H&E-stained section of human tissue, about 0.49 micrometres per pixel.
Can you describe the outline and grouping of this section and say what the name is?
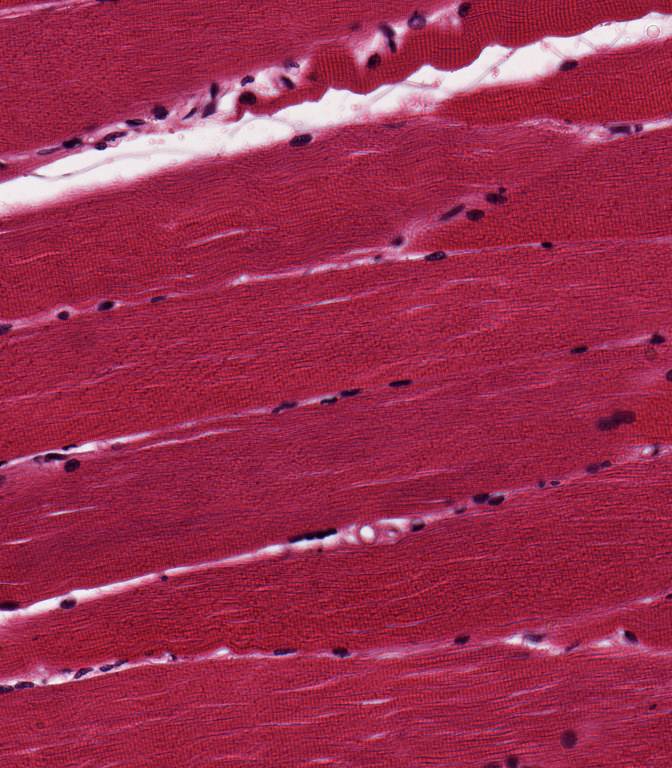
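Long fibres, parallel, running diagonally from lower left to upper right. Nuclei at fibre edges, along the borders, not central. Nuclei dark, flattened, elongated in line with the fibres. Fibre cytoplasm intense, even deep red with eosin. Skeletal muscle.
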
